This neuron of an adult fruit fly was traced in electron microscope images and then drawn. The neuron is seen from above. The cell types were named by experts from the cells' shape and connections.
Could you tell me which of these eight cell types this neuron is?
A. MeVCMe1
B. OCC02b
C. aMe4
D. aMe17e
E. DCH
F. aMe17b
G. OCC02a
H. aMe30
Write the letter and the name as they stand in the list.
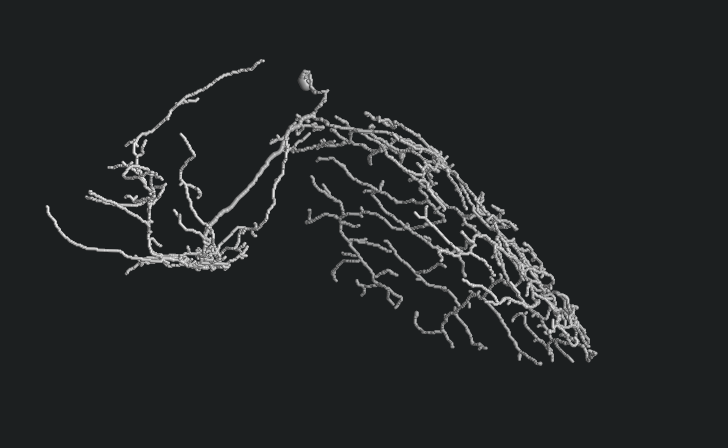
F. aMe17b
